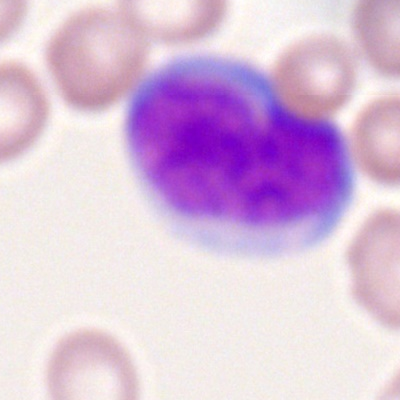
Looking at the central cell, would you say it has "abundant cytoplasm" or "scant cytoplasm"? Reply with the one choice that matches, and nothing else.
Scant cytoplasm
